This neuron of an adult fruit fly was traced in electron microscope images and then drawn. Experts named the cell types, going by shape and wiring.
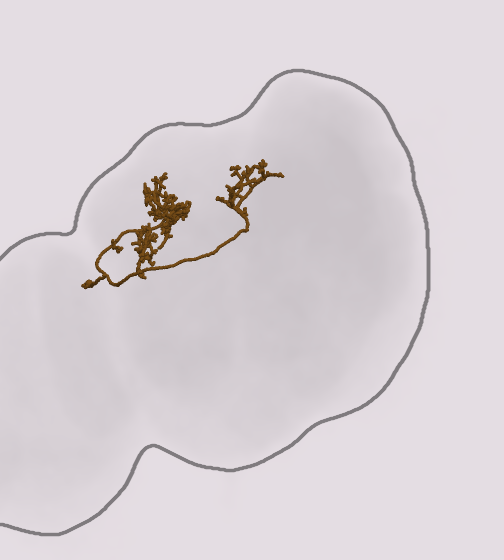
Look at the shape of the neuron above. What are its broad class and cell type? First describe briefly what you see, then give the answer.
The cell body can be seen on the left of the picture. As drawn here it is wider than it is tall. Its broad class is central-brain intrinsic neuron. Its cell type is SMP580.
